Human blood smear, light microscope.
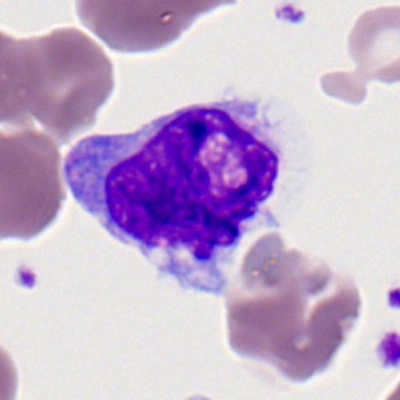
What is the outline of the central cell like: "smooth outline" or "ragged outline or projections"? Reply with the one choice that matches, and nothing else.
Ragged outline or projections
